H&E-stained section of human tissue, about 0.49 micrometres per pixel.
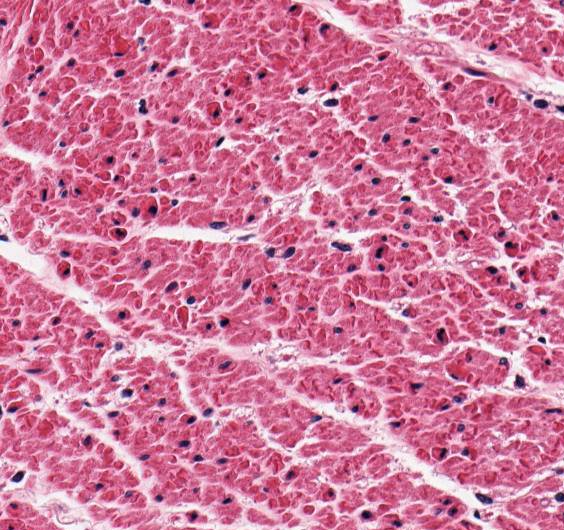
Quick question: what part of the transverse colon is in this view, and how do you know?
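You've got smooth muscle here. Closely packed fibres fill the whole field, cut mostly in cross or oblique section, and they're grouped into bundles by pale clefts running from upper left to lower right. The profiles are irregular in outline and vary in size, and the stroma between bundles is scant, pale and loose.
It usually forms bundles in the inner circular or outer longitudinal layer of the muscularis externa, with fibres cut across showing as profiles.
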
